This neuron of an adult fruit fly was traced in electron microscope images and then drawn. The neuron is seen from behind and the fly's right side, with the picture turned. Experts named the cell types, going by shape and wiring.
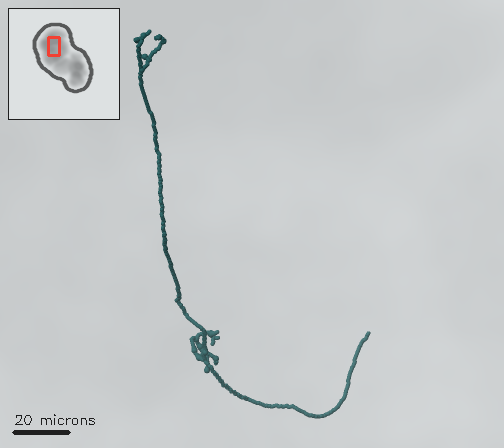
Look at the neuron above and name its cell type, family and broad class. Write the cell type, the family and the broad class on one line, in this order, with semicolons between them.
ORN_DL1; class olfactory; sensory neuron entering the brain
